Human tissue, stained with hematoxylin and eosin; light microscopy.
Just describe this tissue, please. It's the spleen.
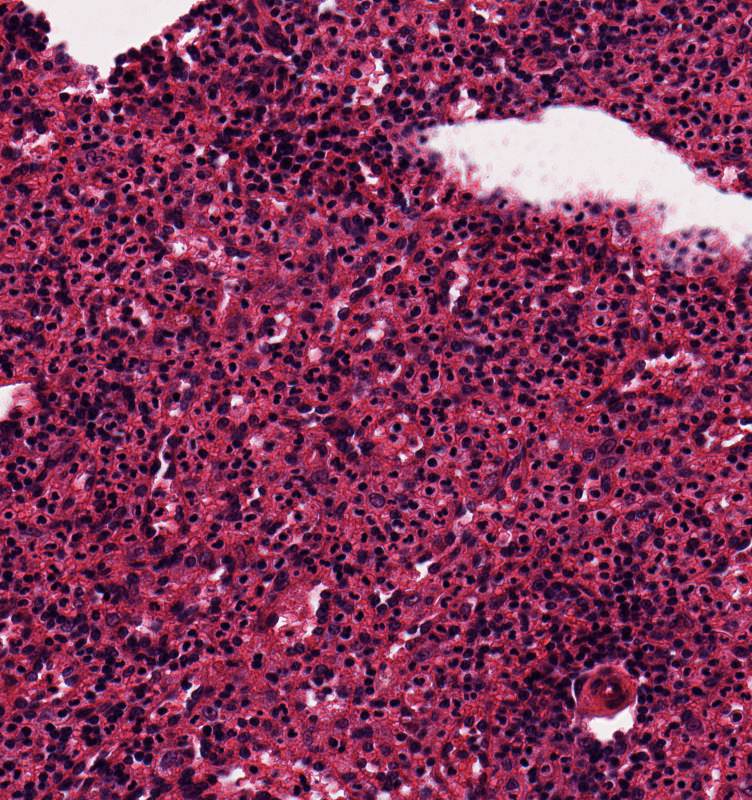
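The field is a cellular sheet in which most cells are small and round, each with a dark round nucleus and scant cytoplasm. Larger cells with paler nuclei and more pink cytoplasm lie among these small dark cells. Small slit-like clear spaces are scattered throughout the sheet. No fat cells are present anywhere in the field.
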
